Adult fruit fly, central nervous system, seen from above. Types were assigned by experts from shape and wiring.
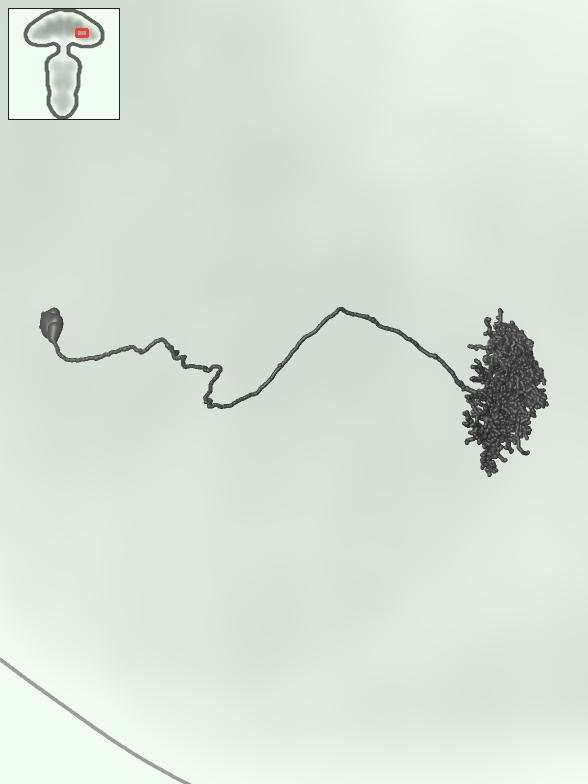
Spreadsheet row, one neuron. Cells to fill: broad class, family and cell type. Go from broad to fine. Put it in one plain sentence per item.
An optic-lobe intrinsic neuron of the Li family, type Li25.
